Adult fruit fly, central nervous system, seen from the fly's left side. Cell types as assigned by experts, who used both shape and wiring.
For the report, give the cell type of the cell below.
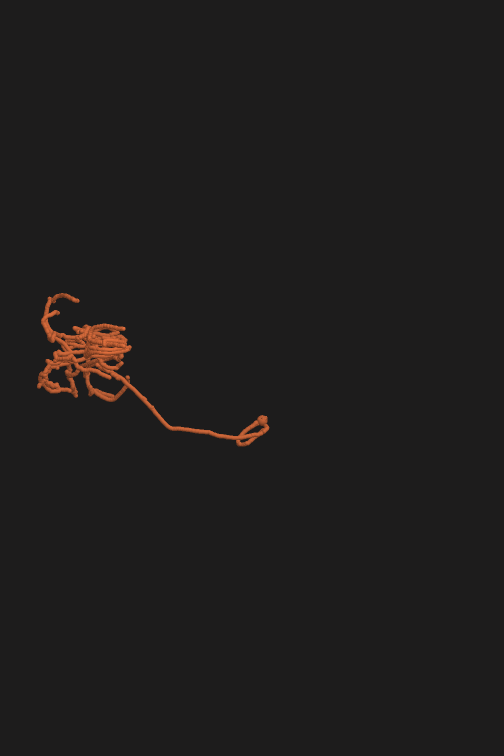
AN09A005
